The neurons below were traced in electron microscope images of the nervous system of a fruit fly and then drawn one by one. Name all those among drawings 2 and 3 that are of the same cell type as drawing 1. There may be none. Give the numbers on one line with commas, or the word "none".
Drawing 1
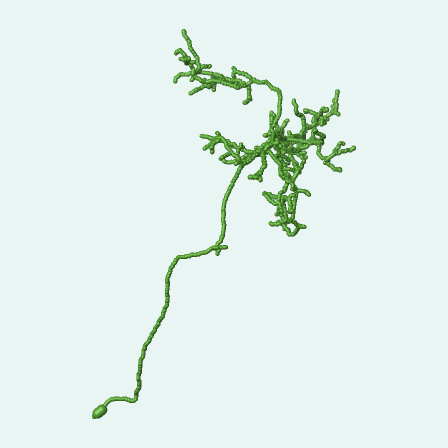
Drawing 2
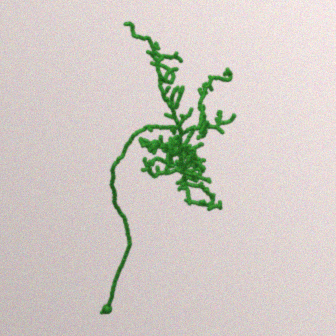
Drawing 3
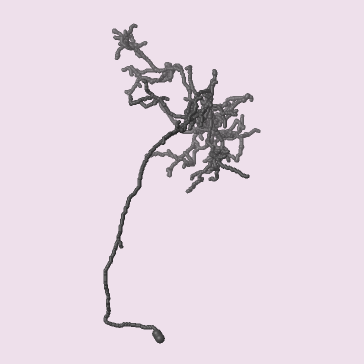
2, 3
